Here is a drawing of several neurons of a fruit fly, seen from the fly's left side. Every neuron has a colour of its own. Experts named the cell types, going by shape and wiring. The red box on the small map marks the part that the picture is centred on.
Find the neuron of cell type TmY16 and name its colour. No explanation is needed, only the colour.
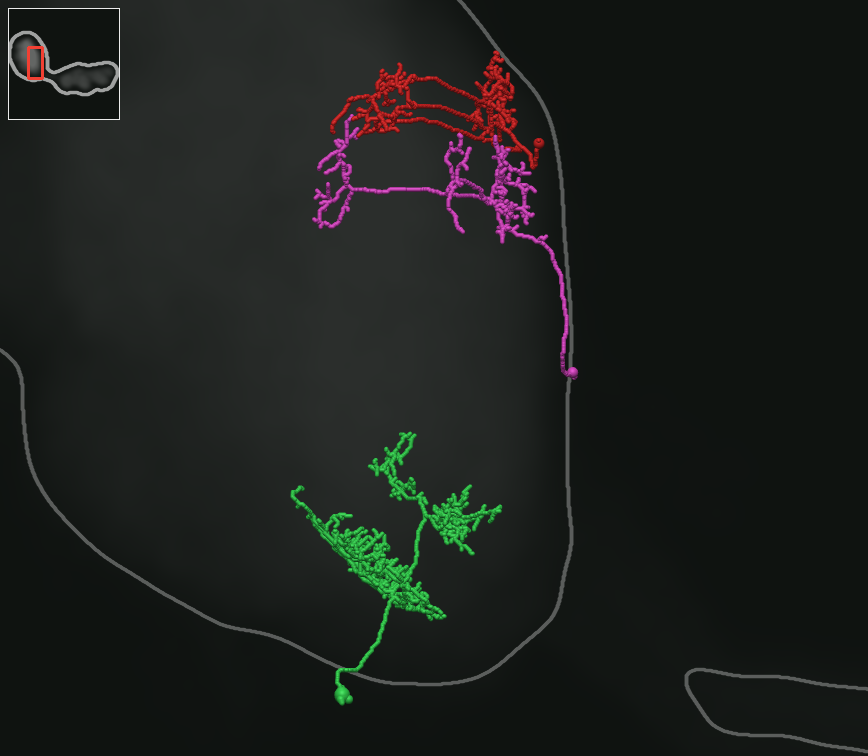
green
